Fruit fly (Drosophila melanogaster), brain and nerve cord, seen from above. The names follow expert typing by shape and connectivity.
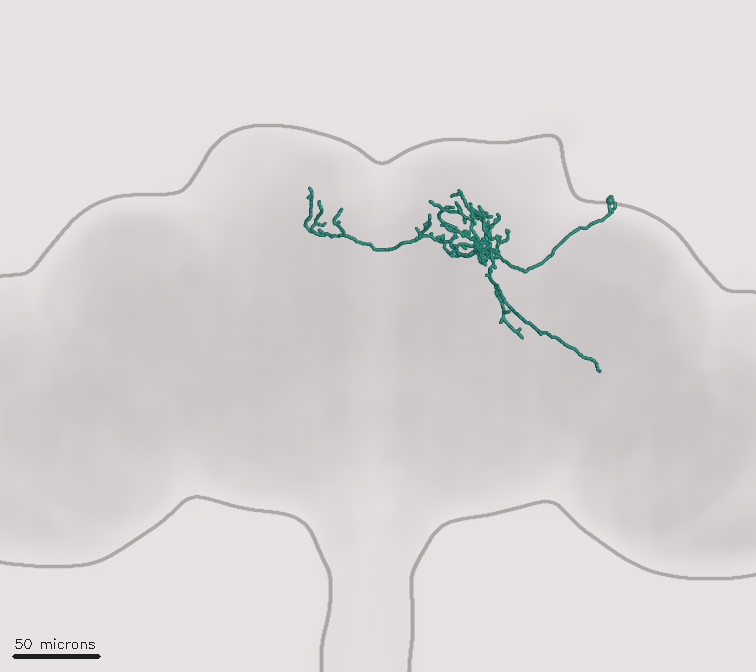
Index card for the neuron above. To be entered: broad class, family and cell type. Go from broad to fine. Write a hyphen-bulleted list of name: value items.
- broad class: central-brain intrinsic neuron
- family: hemilineage CREl1
- cell type: CB3873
